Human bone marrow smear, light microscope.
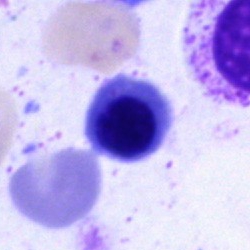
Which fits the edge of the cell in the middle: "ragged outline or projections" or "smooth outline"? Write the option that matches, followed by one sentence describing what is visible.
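Smooth outline. The cell has a round, smooth outline.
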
